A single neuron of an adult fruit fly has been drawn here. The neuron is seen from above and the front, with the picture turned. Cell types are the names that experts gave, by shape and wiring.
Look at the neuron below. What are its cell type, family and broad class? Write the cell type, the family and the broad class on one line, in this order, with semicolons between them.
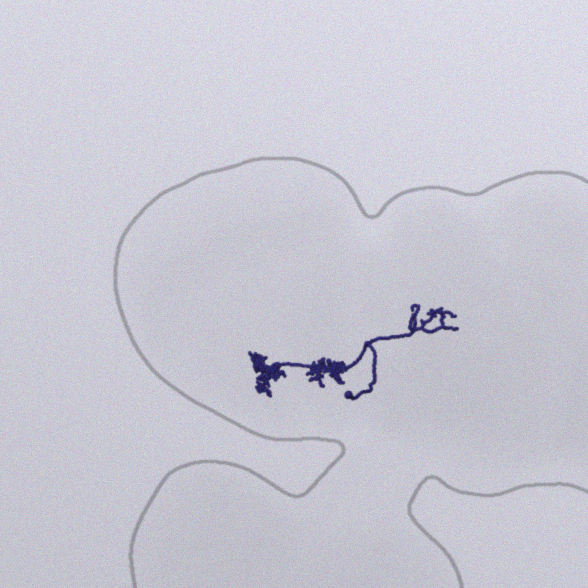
LPLC2; hemilineage VPNd1; visual projection neuron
